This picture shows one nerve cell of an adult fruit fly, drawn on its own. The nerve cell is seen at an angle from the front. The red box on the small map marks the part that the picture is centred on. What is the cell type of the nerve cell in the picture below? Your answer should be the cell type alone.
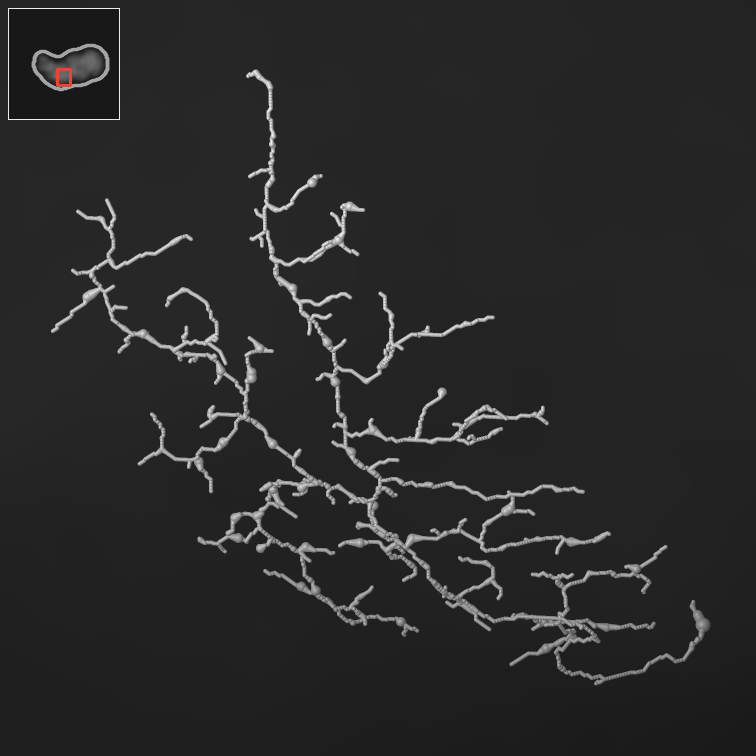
Cm13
